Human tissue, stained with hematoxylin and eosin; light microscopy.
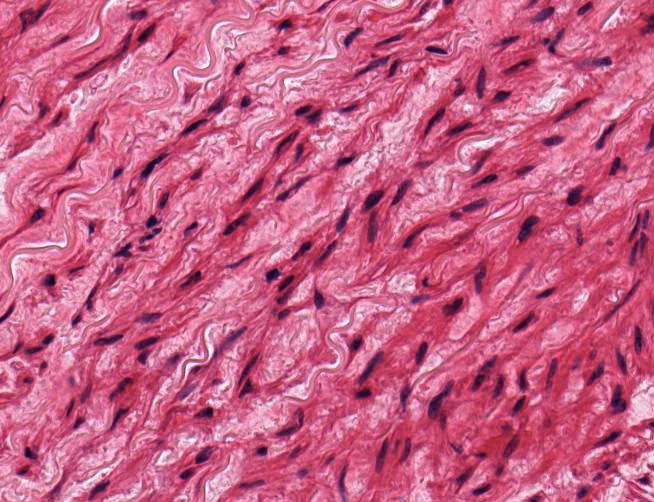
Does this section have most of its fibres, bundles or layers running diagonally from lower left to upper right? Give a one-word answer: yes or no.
Yes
